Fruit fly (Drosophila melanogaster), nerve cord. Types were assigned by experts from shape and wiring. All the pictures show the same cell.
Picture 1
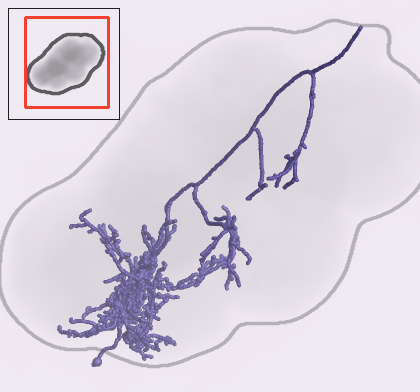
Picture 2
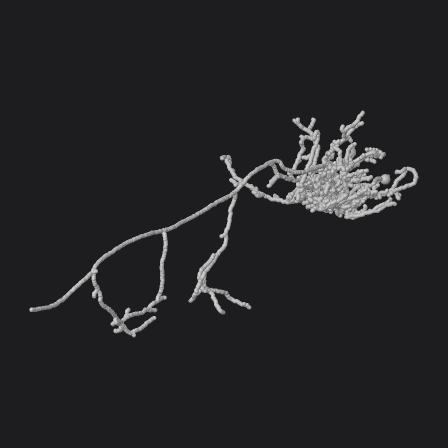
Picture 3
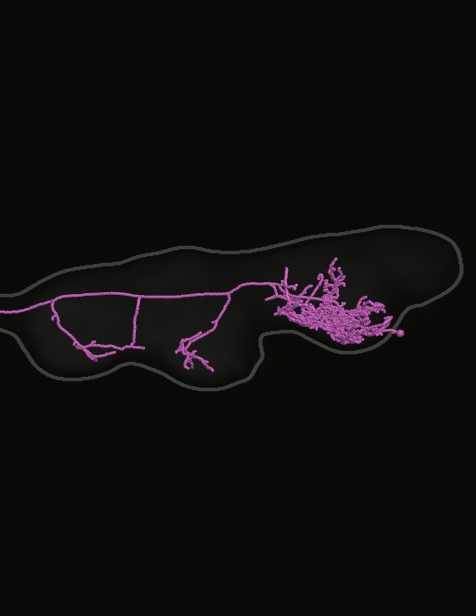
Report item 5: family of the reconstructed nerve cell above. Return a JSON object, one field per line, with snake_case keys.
{
 "family": "hemilineage 05B"
}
